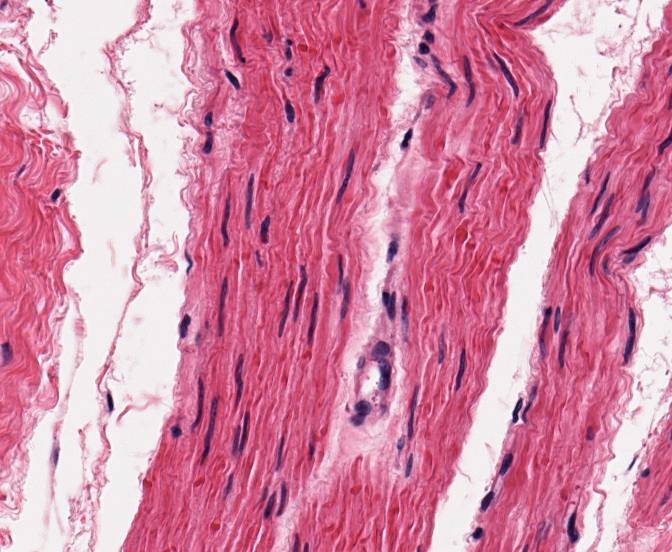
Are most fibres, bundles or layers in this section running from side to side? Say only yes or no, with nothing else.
No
